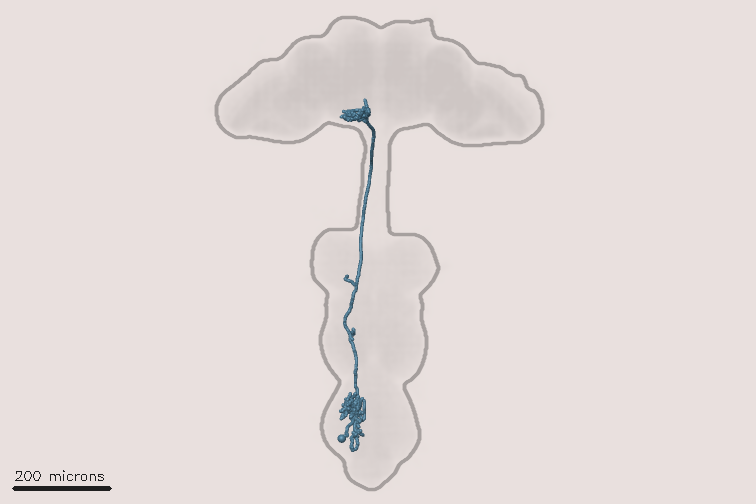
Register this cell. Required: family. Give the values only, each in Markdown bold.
**hemilineage 04B**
